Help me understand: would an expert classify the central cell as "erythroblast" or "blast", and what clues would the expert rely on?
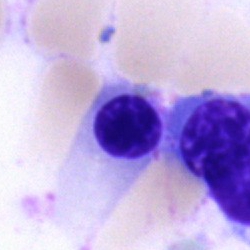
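This is an erythroblast. Check one, chromatin: dense and dark purple, with only a few faint lighter patches.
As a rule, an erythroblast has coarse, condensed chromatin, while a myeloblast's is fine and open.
Also seen: pale blue cytoplasm, a nucleus set off-centre toward the upper right, and a broad pale tail of cytoplasm extending down and to the left.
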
